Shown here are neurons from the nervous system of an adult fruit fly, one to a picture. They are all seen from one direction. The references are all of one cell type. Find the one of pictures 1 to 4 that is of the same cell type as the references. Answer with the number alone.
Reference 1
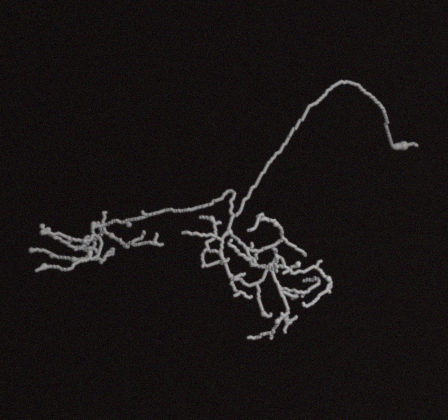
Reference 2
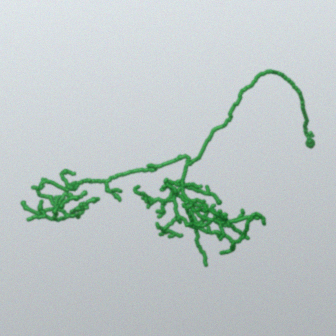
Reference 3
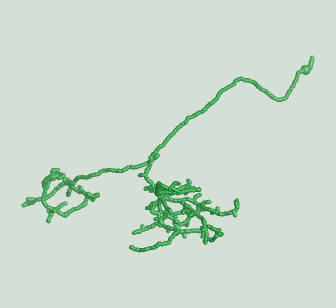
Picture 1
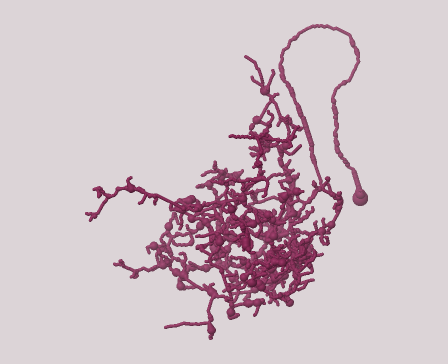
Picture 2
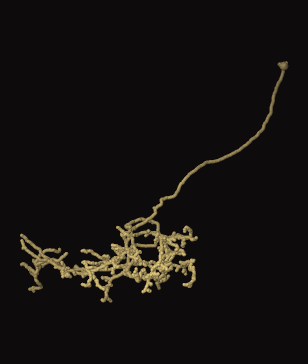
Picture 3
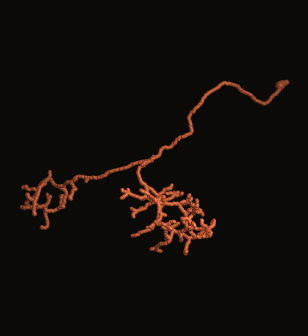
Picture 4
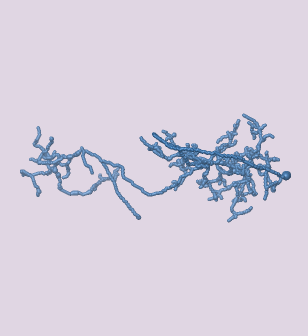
3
